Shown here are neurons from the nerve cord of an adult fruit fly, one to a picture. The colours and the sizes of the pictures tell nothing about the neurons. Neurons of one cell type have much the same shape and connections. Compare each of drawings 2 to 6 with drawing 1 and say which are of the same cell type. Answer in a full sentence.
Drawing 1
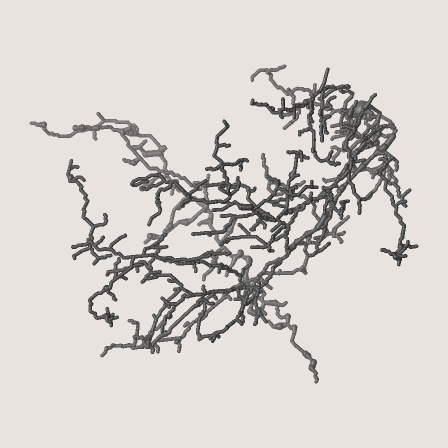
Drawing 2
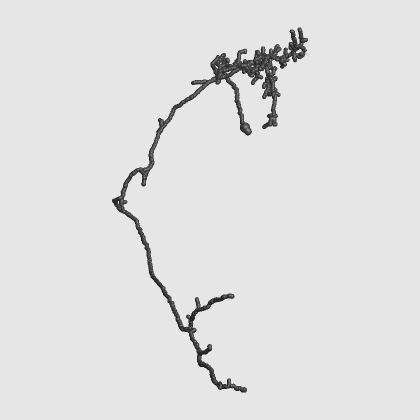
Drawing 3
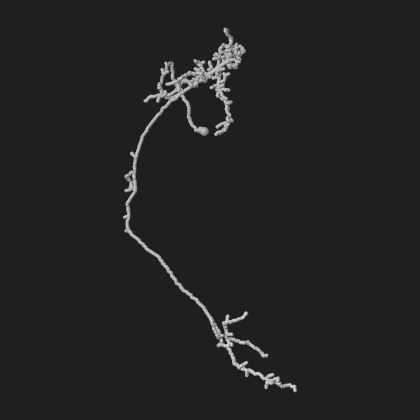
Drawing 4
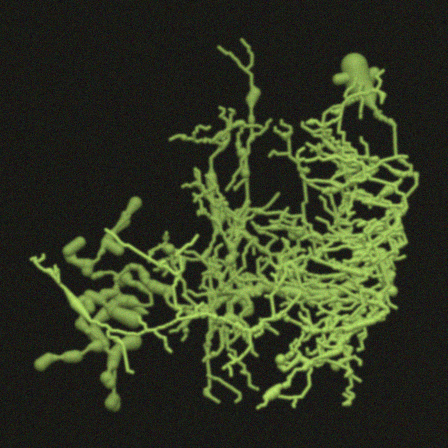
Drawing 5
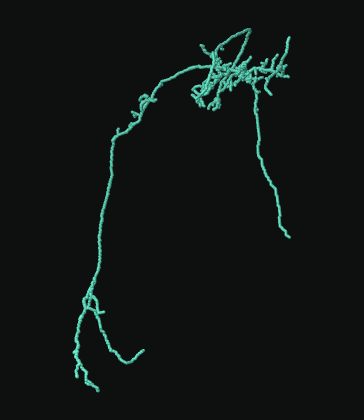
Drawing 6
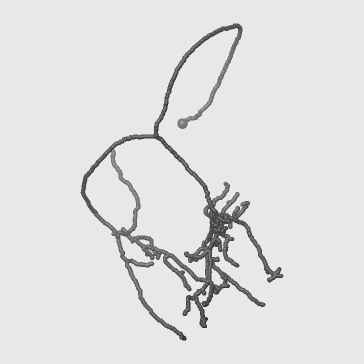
Drawing 4 is of the same cell type.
